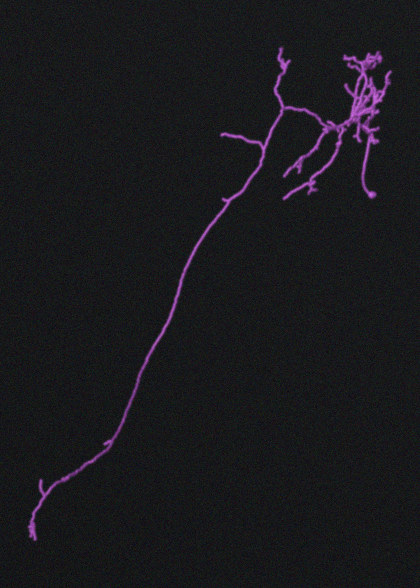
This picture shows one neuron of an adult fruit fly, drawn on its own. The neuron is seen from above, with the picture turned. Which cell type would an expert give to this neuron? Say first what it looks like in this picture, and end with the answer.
In this view it is taller than it is wide. Its broad class is ascending neuron. It is of cell type AN08B100.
